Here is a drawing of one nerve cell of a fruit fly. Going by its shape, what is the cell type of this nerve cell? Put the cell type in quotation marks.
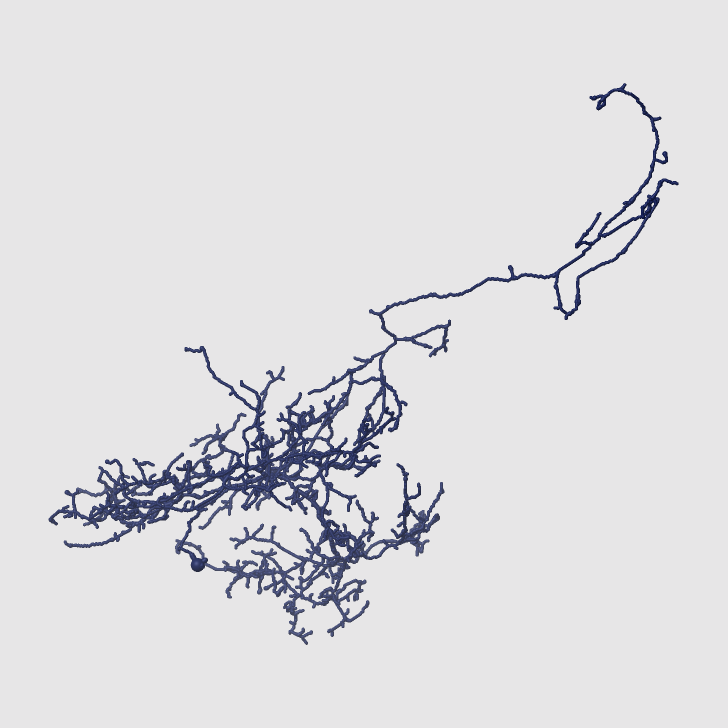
"IN05B031"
